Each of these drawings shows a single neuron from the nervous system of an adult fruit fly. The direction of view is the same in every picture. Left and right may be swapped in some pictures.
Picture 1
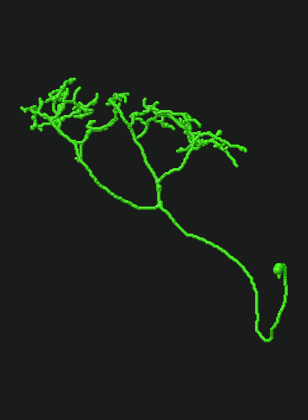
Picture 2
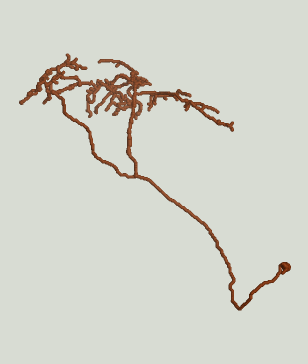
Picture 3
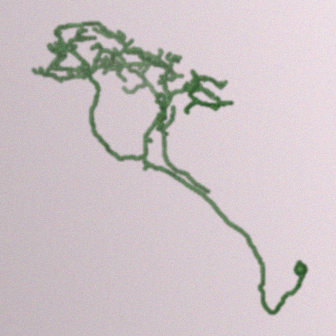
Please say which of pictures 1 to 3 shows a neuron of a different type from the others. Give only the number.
3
